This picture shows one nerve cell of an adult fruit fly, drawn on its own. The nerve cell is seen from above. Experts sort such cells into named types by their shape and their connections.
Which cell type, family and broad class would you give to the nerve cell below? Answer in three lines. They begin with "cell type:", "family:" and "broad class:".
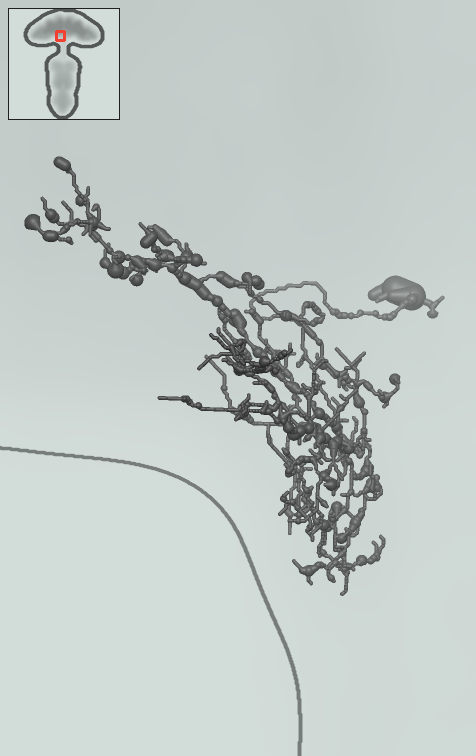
cell type: GNG422
family: hemilineage LB3
broad class: central-brain intrinsic neuron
